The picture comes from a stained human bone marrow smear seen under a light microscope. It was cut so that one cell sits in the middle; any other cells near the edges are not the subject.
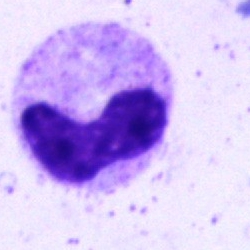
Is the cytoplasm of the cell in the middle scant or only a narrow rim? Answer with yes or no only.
No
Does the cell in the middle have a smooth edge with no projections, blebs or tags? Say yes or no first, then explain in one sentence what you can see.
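Yes. The cell outline is round and smooth.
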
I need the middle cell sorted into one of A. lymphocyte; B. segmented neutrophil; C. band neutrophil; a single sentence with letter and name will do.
The cell in the middle is a band neutrophil, so option C is correct.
